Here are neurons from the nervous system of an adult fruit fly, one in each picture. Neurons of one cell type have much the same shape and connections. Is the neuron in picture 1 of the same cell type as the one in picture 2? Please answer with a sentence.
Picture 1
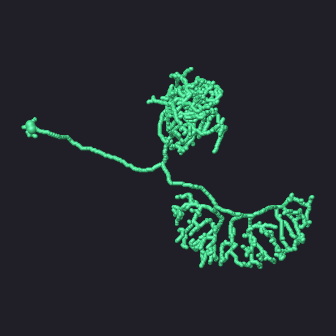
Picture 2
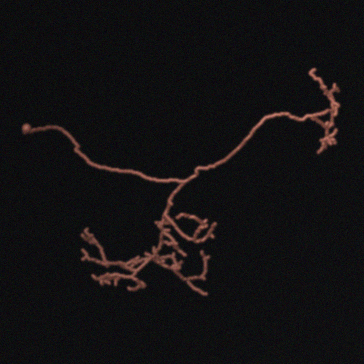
They are of different cell types.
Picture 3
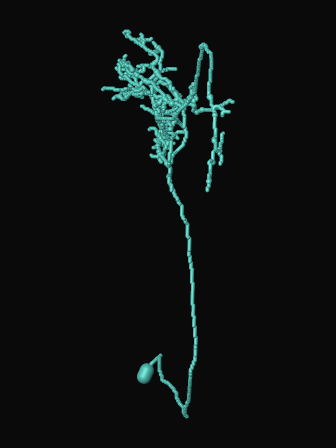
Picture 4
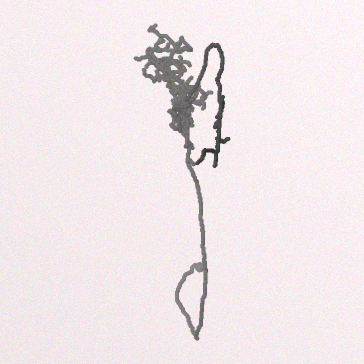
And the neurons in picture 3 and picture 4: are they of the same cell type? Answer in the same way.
They are of the same cell type.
